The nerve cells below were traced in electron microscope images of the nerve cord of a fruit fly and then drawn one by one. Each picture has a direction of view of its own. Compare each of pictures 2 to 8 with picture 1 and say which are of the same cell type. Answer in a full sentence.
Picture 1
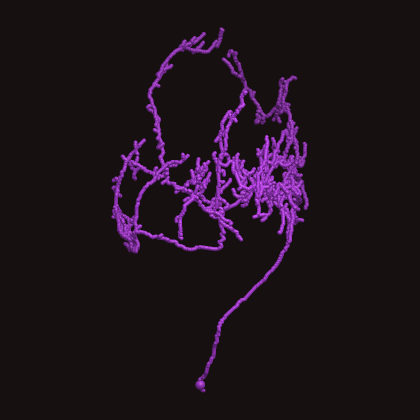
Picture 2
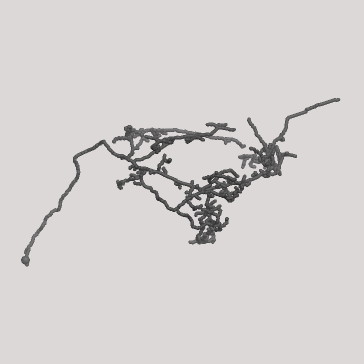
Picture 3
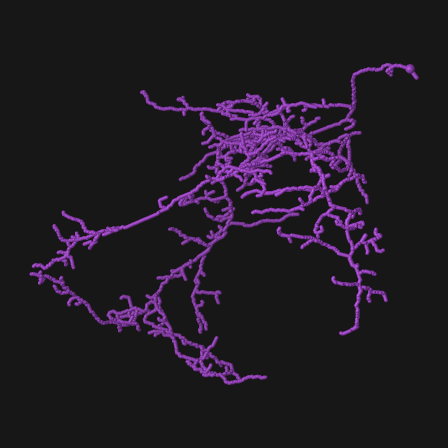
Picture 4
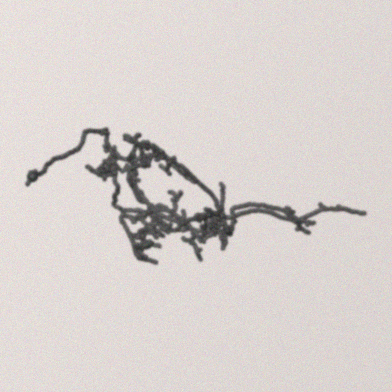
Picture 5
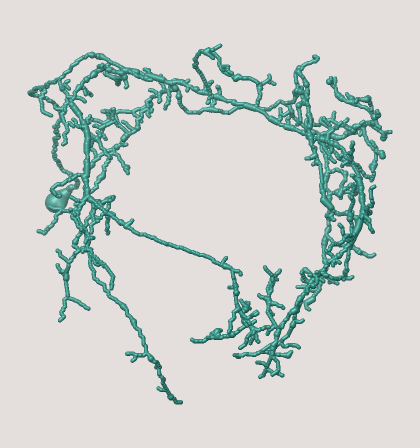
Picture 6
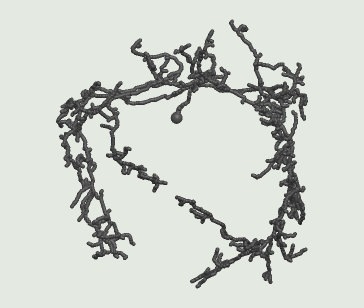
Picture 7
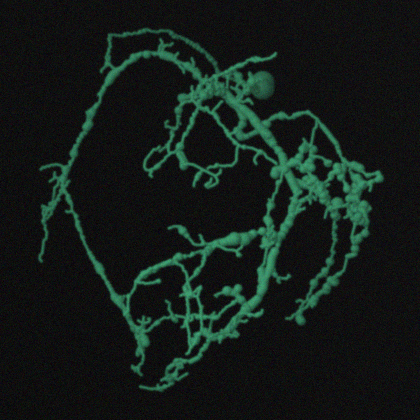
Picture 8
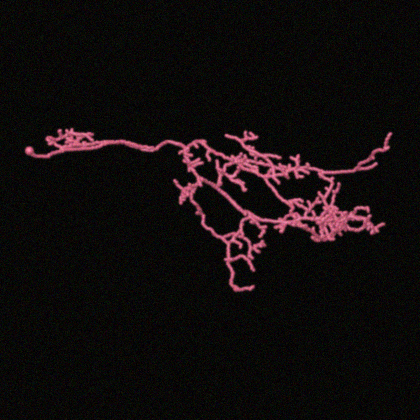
Picture 3 and picture 6 are of the same cell type.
